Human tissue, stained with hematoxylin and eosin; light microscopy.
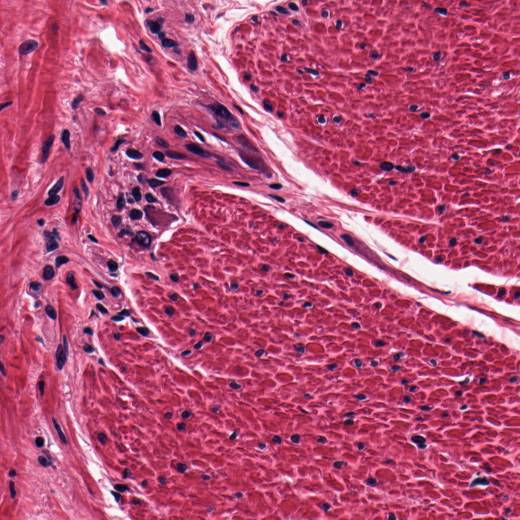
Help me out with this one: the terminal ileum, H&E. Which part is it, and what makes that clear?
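The field consists of smooth muscle. Most of it is closely packed pink muscle fibres cut in cross-section, while a band along the left edge runs roughly vertically and is cut along its length.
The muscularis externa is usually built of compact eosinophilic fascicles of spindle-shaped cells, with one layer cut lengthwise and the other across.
The cytoplasm of the fibres stains a fairly uniform deep pink.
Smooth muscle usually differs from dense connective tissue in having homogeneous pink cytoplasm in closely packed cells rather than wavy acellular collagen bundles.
Narrow white clefts with thin fibrous strands run diagonally from the upper left toward the right edge and divide the fibres into bundles.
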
